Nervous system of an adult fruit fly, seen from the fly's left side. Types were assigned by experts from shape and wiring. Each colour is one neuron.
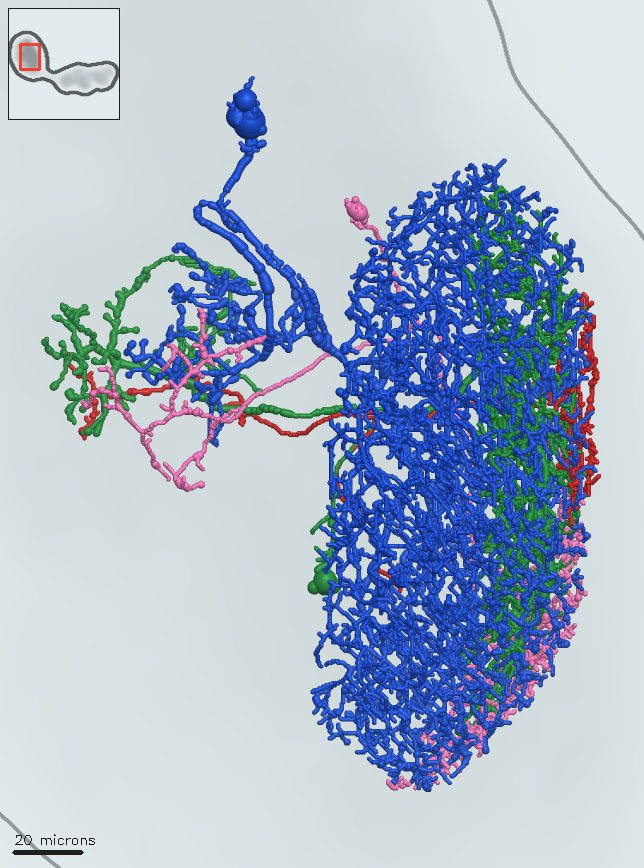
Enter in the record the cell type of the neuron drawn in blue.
LT11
